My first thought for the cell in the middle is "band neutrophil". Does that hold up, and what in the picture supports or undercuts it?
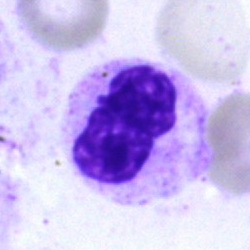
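Band neutrophil is a fitting name for this cell. Its chromatin is dark purple and coarsely clumped, with a few paler patches.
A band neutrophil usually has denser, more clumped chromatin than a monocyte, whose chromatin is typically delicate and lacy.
The clumped chromatin therefore speaks for band neutrophil and against monocyte. No nucleoli are visible in the nucleus.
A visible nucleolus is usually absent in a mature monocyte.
The lack of nucleoli therefore does not weigh against monocyte. The cytoplasm shows no vacuoles, pale red cells lie close on the right and above, and the image is slightly soft in focus.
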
